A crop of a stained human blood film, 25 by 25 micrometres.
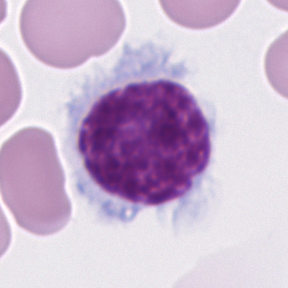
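Hairy cell: the nucleated cell at the centre of a stained smear of human peripheral blood. Outer outline ragged and ill-defined, not smooth. Nucleus round, about 11 micrometres across; chromatin mottled, with darker purple clumps between paler areas. Cytoplasm pale blue, its fringe wider above the nucleus than on its right side.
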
